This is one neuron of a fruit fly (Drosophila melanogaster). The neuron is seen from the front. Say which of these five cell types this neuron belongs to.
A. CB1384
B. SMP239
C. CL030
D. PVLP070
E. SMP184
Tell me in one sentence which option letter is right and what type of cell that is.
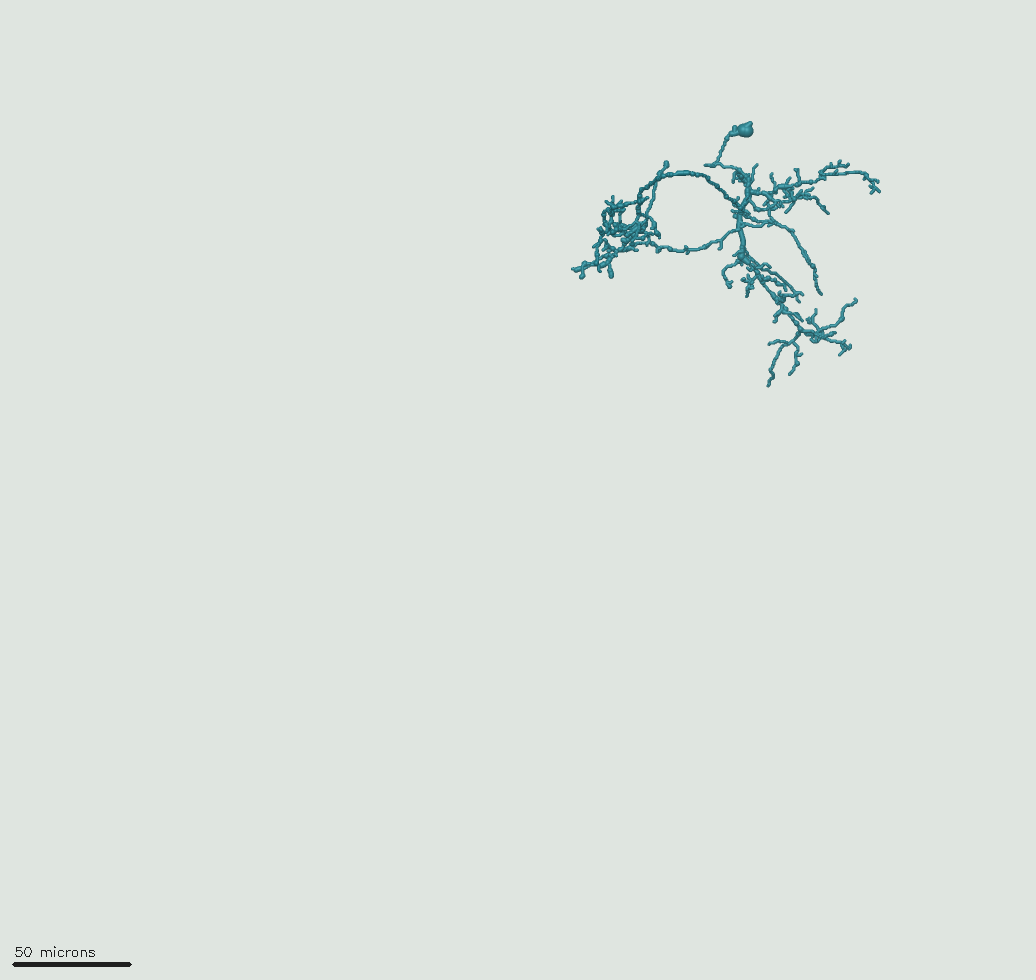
Identified by cell type, the neuron is SMP239 from option B.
